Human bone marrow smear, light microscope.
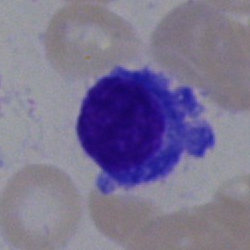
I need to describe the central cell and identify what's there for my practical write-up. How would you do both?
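Position first: the nucleus sits toward the cell's left side. No nucleoli are visible in it, and the cytoplasm shows no granules. Along the right and lower side, the edge bears irregular, bulging blue projections. Identification: plasma cell.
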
